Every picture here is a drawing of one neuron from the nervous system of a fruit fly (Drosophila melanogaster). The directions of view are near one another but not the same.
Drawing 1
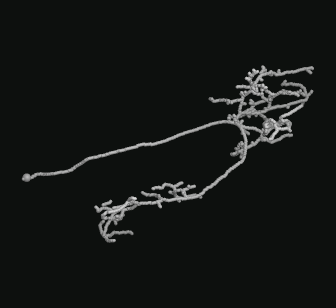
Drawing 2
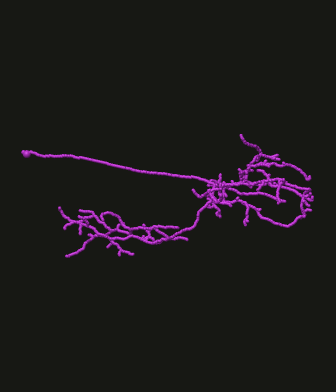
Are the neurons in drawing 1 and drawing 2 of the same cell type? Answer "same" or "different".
same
